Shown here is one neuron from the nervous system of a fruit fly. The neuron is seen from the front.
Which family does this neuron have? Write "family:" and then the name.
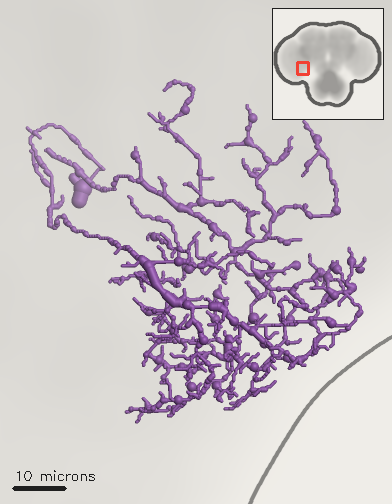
family: LPi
